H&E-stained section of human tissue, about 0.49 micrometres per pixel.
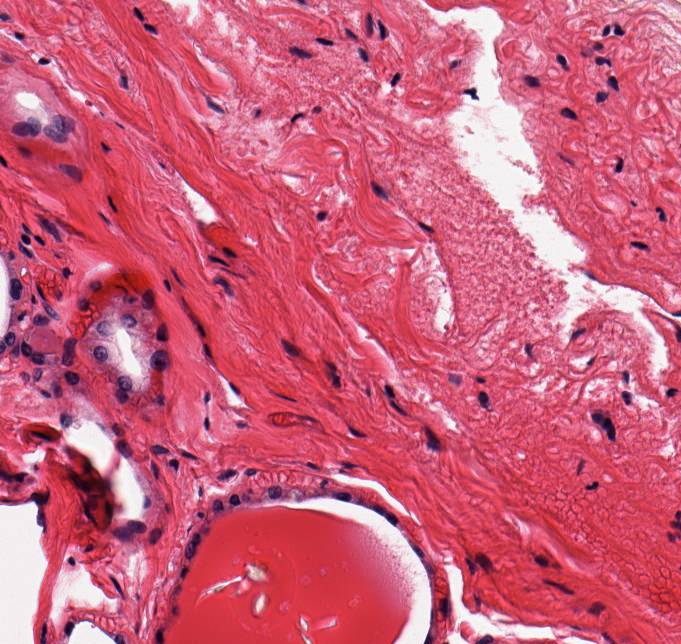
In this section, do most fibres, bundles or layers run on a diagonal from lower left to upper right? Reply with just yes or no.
No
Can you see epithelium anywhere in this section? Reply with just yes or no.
Yes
